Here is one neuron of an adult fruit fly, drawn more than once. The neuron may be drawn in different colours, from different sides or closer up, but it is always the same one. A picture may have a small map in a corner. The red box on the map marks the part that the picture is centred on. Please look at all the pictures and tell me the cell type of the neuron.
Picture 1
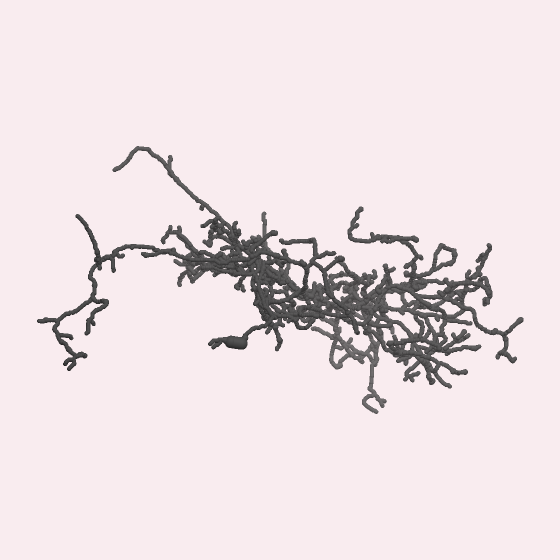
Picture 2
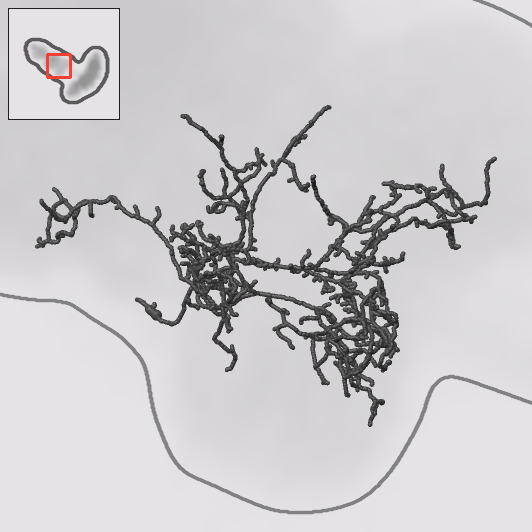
IN12A041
